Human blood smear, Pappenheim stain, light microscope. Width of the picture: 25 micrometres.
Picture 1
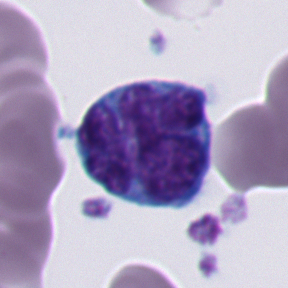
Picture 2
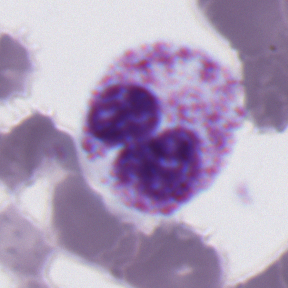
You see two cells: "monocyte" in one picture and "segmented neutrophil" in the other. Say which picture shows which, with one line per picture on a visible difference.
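Picture 1 is a monocyte. No granules are seen in the cytoplasm.
Picture 2 is a segmented neutrophil. The cytoplasm is packed with reddish-orange granules.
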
